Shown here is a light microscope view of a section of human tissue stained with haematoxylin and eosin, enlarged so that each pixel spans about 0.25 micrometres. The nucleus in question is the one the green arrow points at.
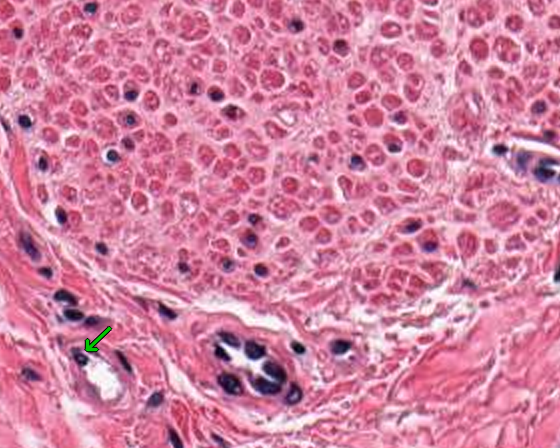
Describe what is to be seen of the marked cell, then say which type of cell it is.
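The nucleus sits right at the edge of a small, open, clear lumen and bulges toward it. The cytoplasm is a thin, pale pink rim along the lumen, with no clear outline of its own. The cell lines a small vessel that lies among wavy pink fibres. The marked cell is an endothelial cell.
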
